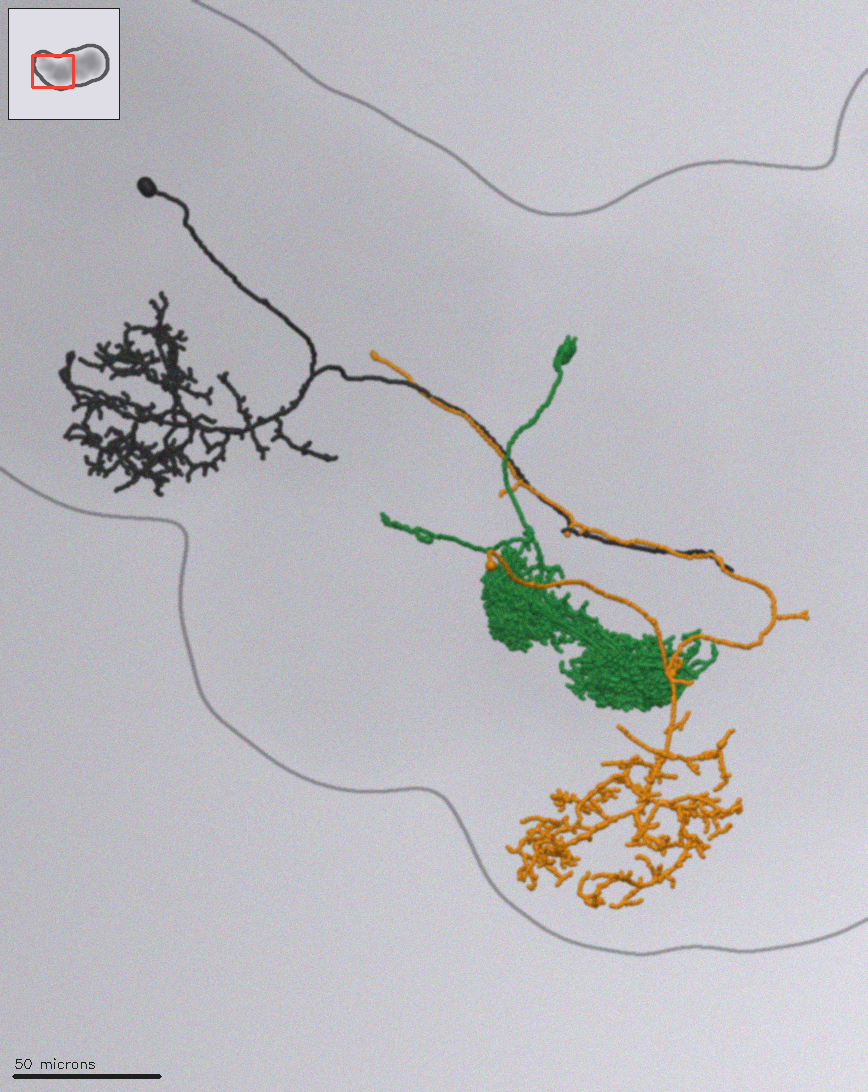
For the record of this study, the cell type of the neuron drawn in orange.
IN23B040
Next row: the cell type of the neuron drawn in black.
IN23B047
